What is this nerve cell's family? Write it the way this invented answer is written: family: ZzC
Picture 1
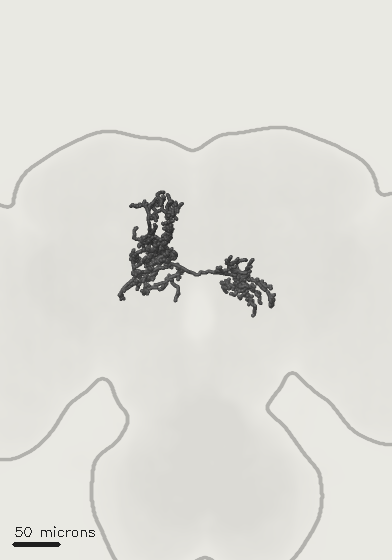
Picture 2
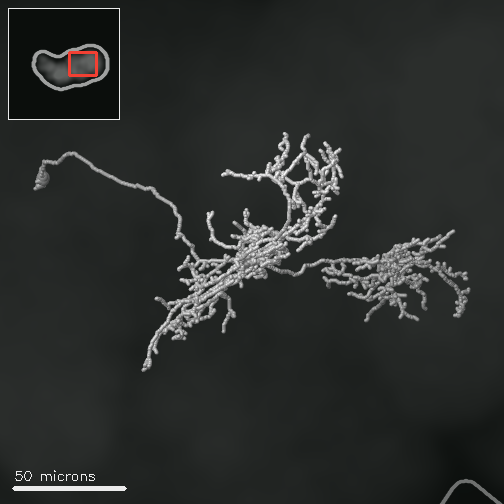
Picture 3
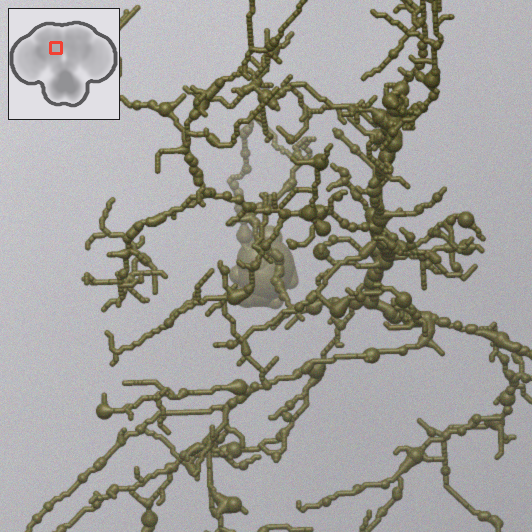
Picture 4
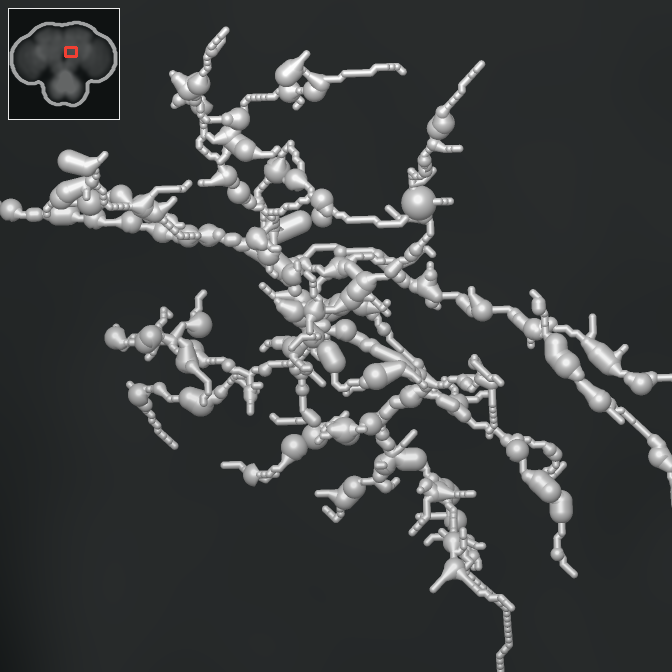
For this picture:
family: hemilineage DM5_central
